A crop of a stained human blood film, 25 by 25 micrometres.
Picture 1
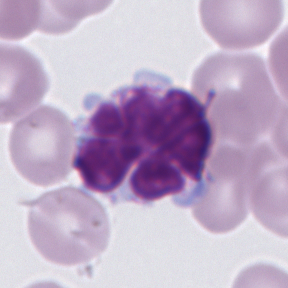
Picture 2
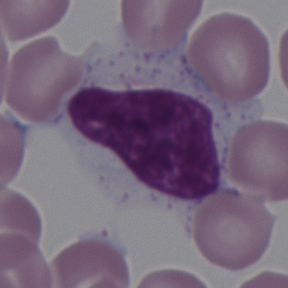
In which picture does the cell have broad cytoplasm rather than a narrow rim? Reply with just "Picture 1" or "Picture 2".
Picture 2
